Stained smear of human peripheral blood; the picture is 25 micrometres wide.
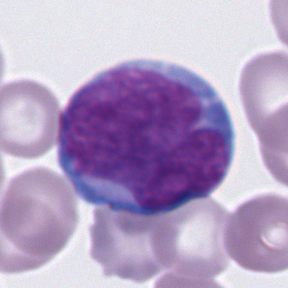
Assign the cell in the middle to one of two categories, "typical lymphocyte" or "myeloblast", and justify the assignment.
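I'd call this a myeloblast. What decides it, I think, is the chromatin: it is fine and lacy, without coarse dark clumps.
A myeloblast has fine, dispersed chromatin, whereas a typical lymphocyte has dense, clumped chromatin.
Size fits as well: the cell is about 15 micrometres across.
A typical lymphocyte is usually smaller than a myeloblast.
Also seen: a nucleus filling about 70% of the cell's area, notched on its right side, and blue cytoplasm without distinct granules.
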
